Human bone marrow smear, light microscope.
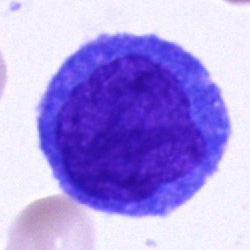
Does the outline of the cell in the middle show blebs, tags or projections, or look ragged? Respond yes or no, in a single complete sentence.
Yes, projections, blebs or tags, or a frayed edge, mark the outline of the cell.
